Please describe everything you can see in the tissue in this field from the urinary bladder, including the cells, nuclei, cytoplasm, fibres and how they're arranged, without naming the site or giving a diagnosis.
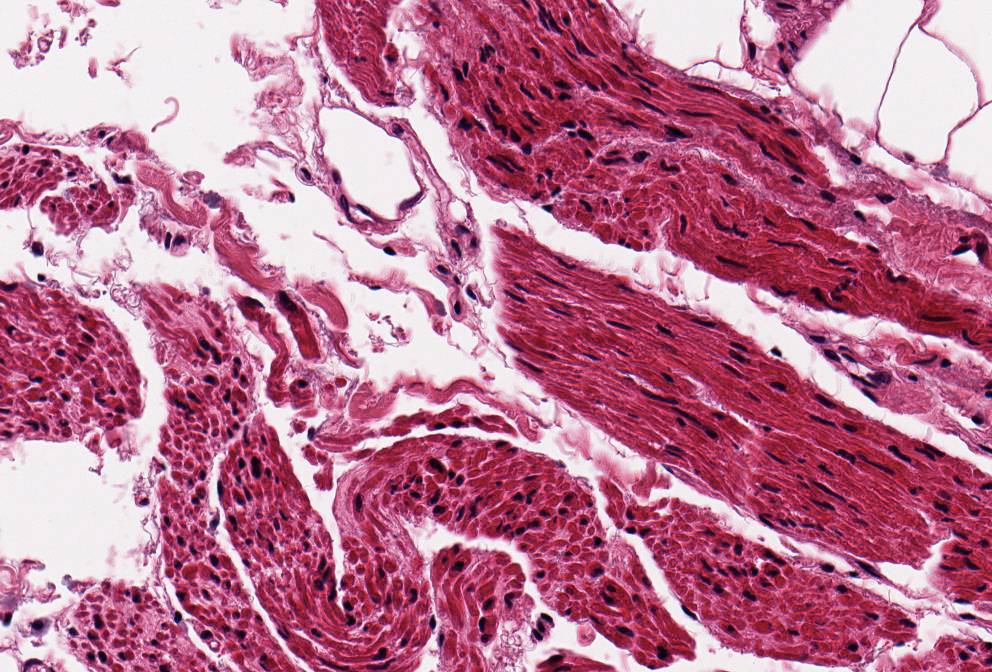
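Separate smooth muscle bundles, cut in different planes, with pale loose connective tissue between. Large longitudinally cut bundles, centre and right, run diagonally upper left to lower right; nuclei there elongated, cigar-shaped, along cell length. Small thin-walled vessel with empty lumen in the upper centre.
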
